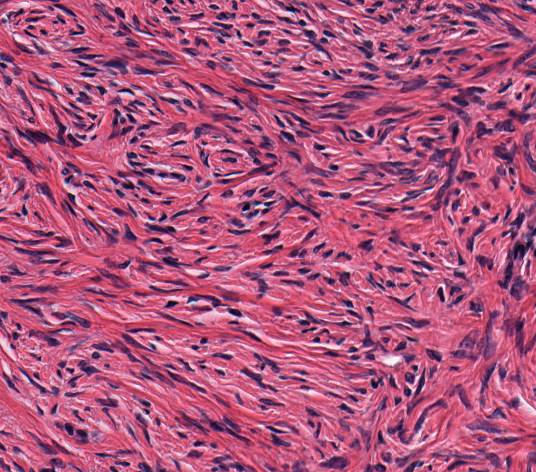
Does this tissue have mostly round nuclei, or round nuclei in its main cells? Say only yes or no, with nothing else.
No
